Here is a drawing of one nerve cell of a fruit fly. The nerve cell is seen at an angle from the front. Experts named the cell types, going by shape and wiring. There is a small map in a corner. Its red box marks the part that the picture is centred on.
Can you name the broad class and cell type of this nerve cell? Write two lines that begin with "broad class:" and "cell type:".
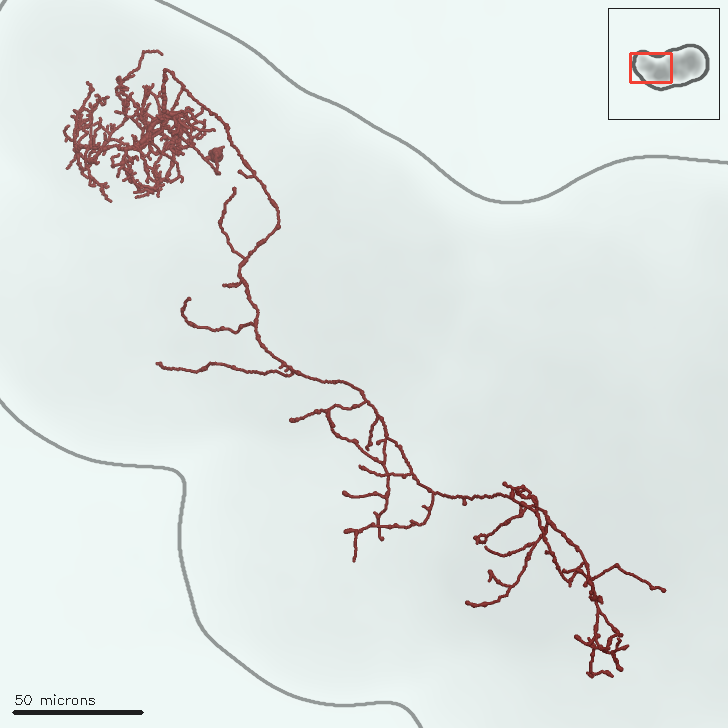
broad class: nerve-cord intrinsic neuron
cell type: INXXX161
